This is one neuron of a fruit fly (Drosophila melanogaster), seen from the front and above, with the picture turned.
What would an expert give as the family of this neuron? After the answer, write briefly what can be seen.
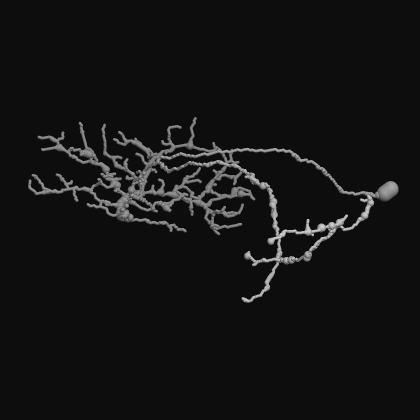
Its family is LC. Its broad class is visual projection neuron. The cell body can be seen on the right of the picture. The picture shows dozens of branch ends.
